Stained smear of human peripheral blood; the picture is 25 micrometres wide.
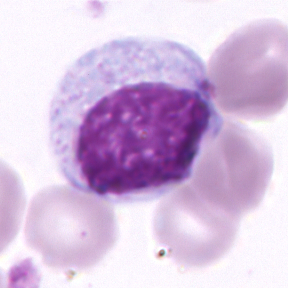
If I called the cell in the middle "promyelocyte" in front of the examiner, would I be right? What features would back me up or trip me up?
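The cell is round with a smooth outline and is about 15 micrometres across. Its nucleus lies toward the lower right and fills about 50% of the cell's area. The cytoplasm forms a wide crescent on the upper-left side of the nucleus. The cytoplasm is pale greyish blue and shows no vacuoles. Fine purple granules are scattered through it. Red cells touch the cell on its right and lower-right sides.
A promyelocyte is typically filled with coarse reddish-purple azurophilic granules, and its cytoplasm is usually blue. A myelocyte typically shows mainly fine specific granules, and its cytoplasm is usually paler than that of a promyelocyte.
Here the granules are fine and scattered rather than coarse and filling the cell. This speaks for myelocyte and against promyelocyte. The name promyelocyte does not fit; this cell is a myelocyte.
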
